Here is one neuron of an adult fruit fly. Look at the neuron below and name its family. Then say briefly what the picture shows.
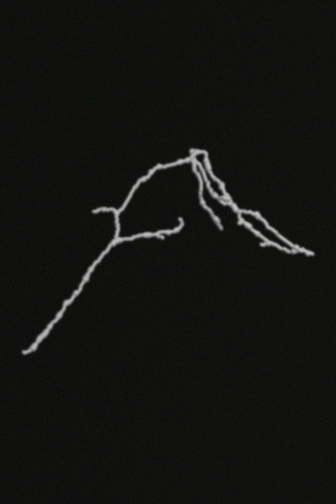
Its family is called class mechanosensory. This is a sensory neuron entering the brain. The drawing shows no cell body. It has a dozen or fewer branch ends.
